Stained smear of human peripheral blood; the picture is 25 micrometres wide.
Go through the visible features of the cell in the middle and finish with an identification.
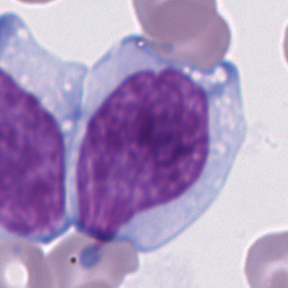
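Let's start with the nucleus: its chromatin is fine and evenly dispersed, with no coarse clumps. Now move to the cytoplasm, where small clear vacuoles lie mostly along the upper right edge. Search it carefully and you will find no granules at all. Notice, too, that the outline is irregular and angular rather than round. This cell is a myeloblast.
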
